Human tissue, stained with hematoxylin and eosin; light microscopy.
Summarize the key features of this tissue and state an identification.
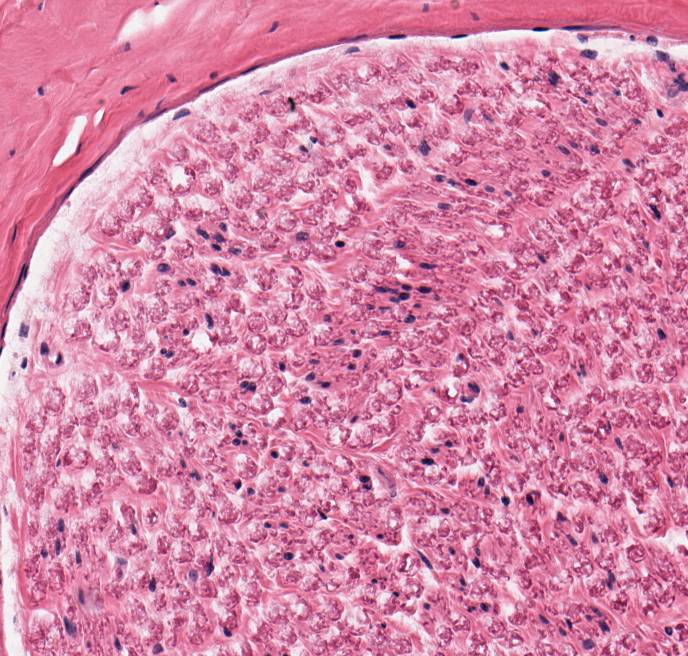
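Bundle mostly closely packed round profiles cut in cross-section, each a pale ring around a small pink centre. Outer border of the bundle lined by a thin layer with flattened dark nuclei. Outside the bundle, upper left corner: dense pink collagenous tissue with sparse spindle-shaped nuclei. No epithelium or glands anywhere in the field. Tissue: tibial nerve.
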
